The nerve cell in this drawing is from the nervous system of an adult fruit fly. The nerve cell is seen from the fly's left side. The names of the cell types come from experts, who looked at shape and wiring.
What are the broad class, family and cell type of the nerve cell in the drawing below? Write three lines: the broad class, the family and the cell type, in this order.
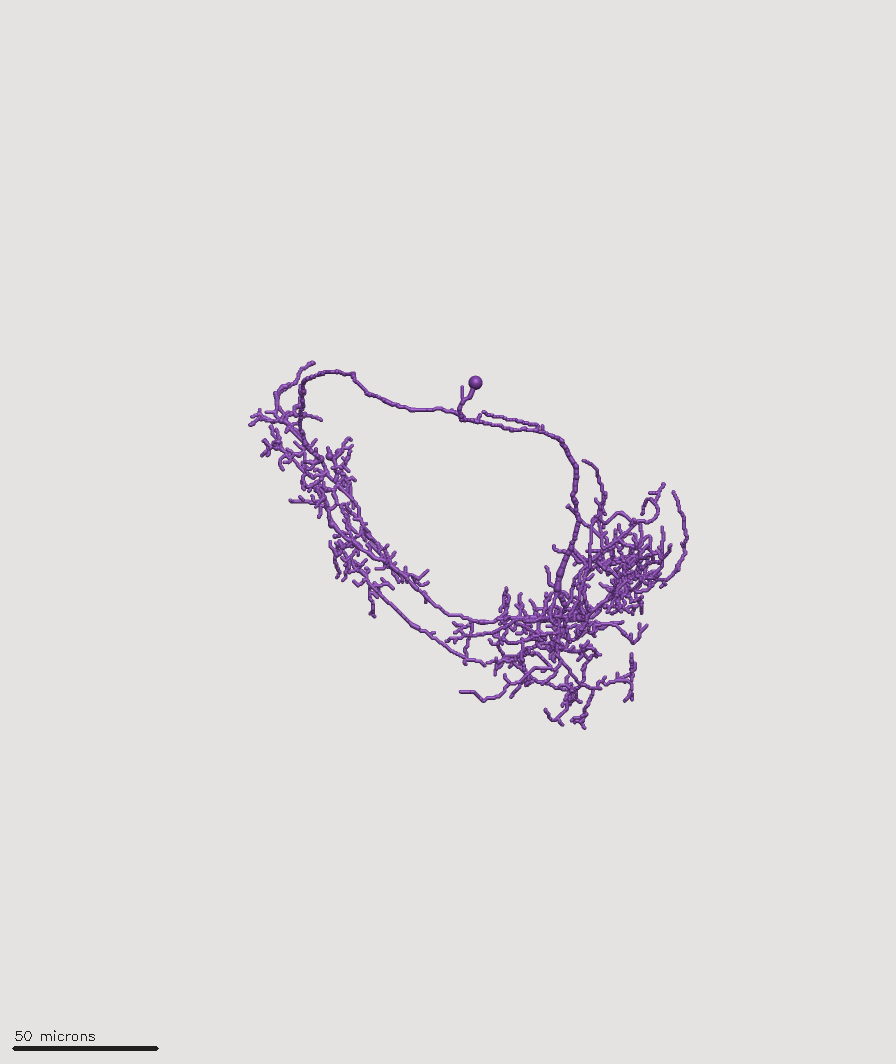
central-brain intrinsic neuron
hemilineage SLPa&l1_lateral
LAL055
